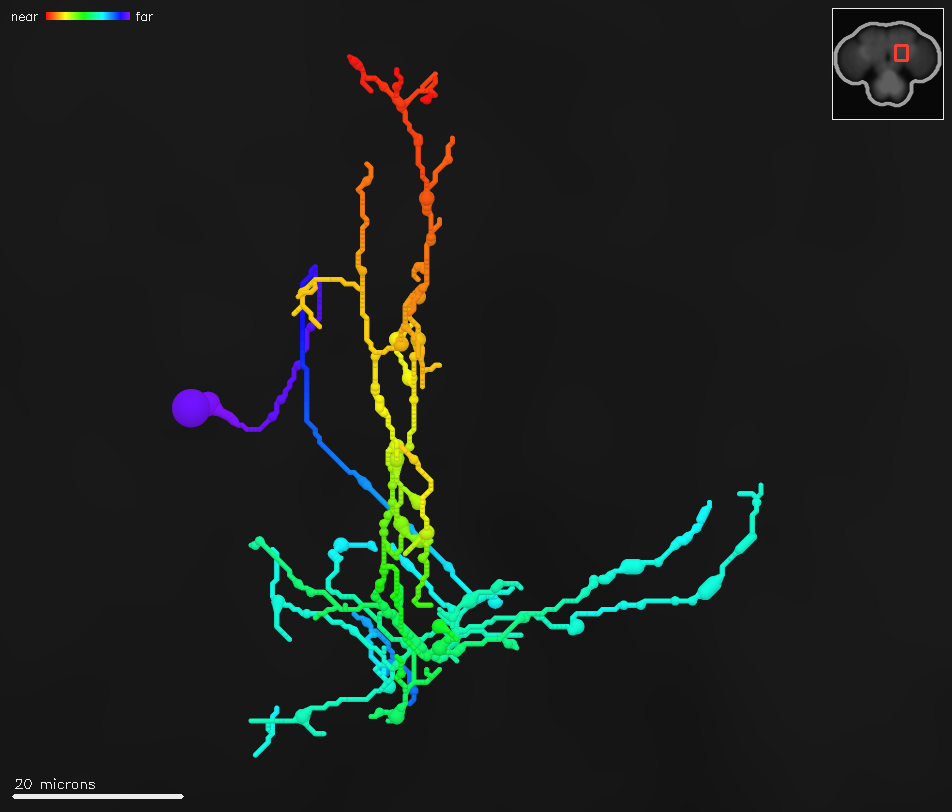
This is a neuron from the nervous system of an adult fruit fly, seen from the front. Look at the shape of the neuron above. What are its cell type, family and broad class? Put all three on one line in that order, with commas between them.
WED157, hemilineage DM5_ventral, central-brain intrinsic neuron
